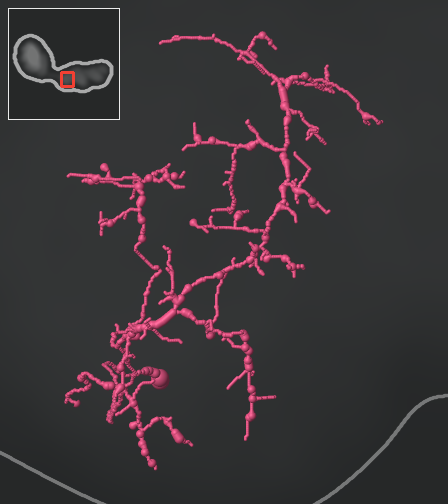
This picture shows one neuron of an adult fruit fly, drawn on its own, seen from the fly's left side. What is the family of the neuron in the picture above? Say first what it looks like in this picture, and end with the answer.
Dozens of branch ends can be seen. As drawn here it is taller than it is wide. This is a nerve-cord intrinsic neuron. The family is hemilineage 13B.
